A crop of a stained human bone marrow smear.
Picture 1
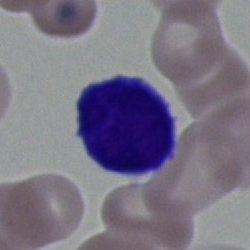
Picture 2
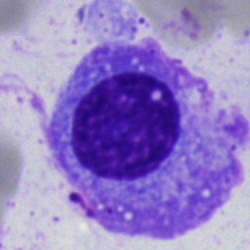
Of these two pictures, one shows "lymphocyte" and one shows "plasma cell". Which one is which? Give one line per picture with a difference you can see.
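Picture 1 shows a lymphocyte: No distinct rim of cytoplasm can be seen around the dark-staining body of the cell.
Picture 2 shows a plasma cell: The cytoplasm is abundant and stains blue-violet.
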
